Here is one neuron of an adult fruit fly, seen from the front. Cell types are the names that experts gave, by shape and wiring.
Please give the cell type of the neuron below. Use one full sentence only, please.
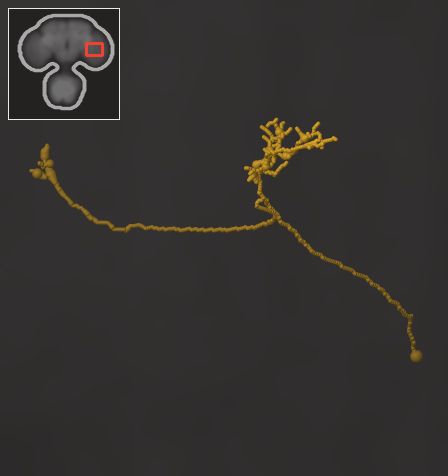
For this neuron, the cell type is T2a.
